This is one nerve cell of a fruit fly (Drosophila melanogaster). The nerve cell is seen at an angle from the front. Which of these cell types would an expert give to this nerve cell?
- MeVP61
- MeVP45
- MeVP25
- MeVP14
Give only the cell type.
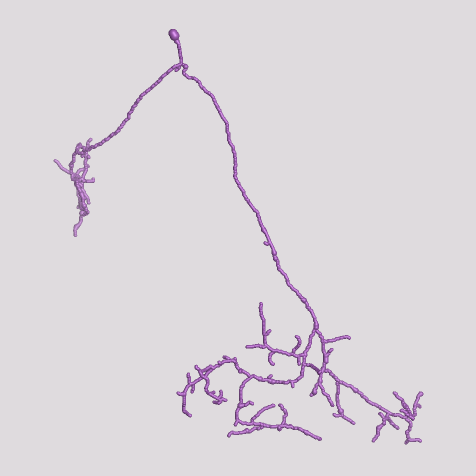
MeVP14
